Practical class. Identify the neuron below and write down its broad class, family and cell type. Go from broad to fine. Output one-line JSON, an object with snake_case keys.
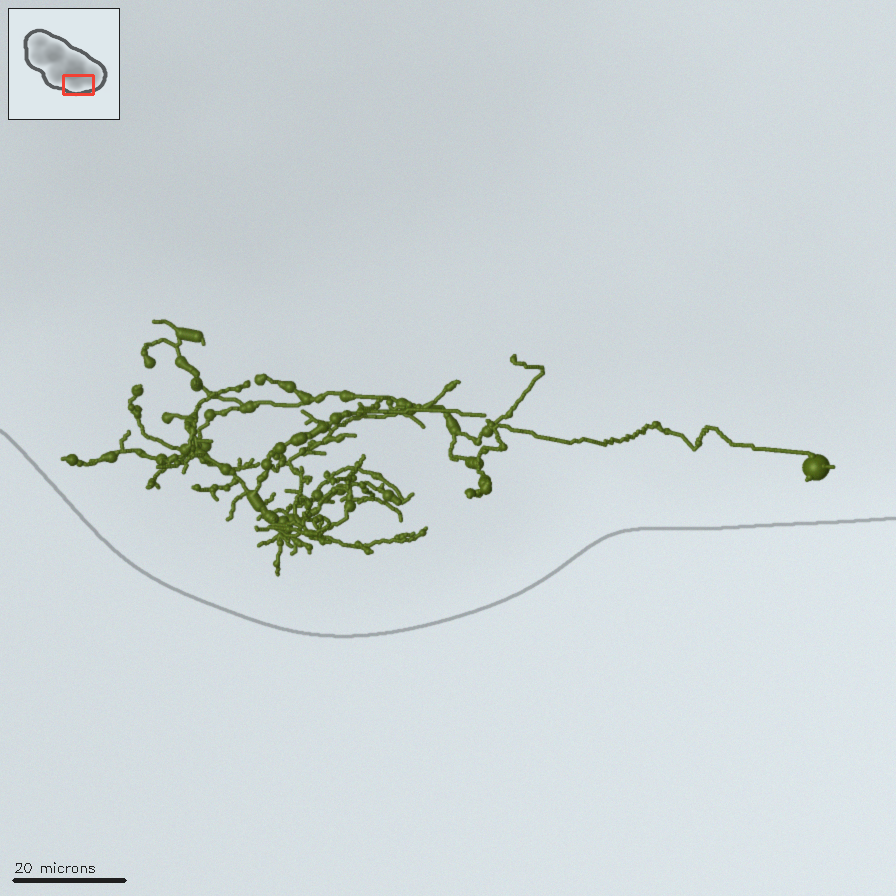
{"broad_class": "nerve-cord intrinsic neuron", "family": "hemilineage 14A", "cell_type": "IN14A109"}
